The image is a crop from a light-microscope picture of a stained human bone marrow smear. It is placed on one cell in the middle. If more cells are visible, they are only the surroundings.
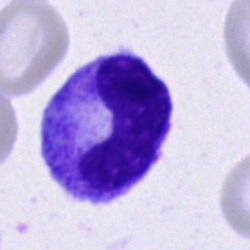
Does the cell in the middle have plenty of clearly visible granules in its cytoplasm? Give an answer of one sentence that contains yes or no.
Yes, visible granules are present in great number in its cytoplasm.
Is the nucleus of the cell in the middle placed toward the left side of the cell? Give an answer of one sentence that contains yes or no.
No, on the right side of the cell lies its nucleus.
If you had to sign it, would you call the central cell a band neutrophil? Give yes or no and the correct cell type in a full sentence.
Yes, the cell in the middle is rightly called a band neutrophil.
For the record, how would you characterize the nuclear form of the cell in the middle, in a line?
What stands out is a nucleus forming one compact round, oval or kidney-shaped mass.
